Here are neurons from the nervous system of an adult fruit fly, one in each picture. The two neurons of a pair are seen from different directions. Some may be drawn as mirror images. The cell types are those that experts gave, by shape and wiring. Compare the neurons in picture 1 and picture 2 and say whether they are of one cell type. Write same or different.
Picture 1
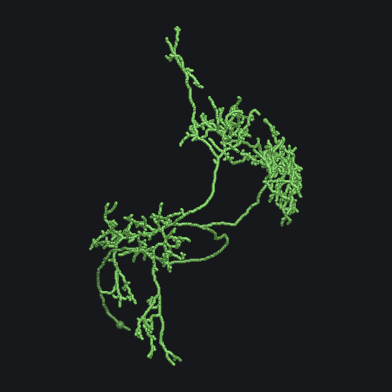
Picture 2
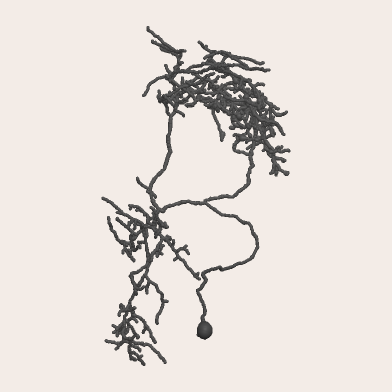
same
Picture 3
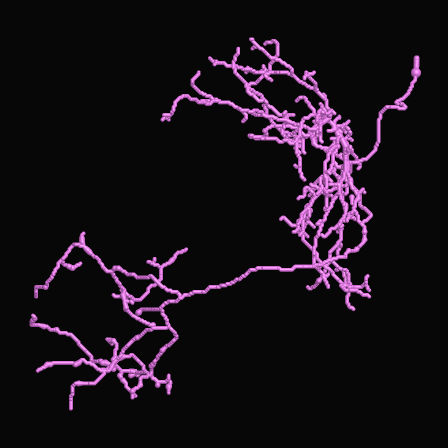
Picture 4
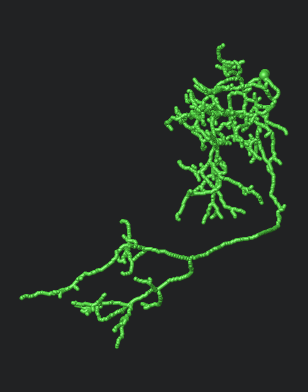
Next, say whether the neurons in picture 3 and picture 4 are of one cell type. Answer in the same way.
same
